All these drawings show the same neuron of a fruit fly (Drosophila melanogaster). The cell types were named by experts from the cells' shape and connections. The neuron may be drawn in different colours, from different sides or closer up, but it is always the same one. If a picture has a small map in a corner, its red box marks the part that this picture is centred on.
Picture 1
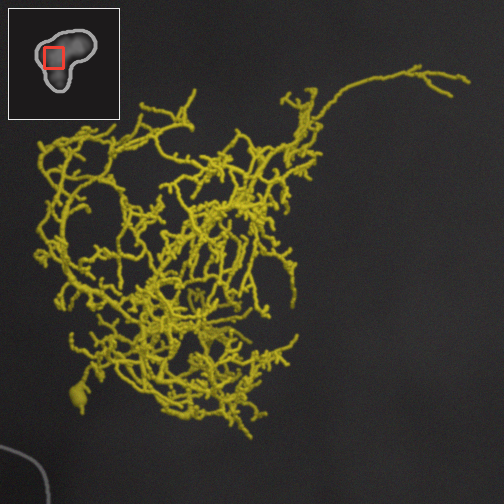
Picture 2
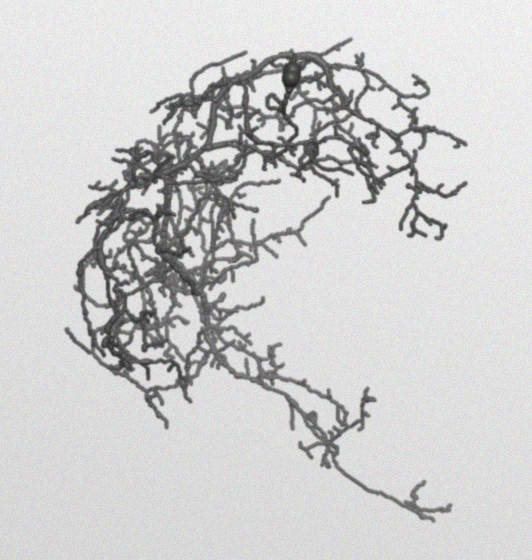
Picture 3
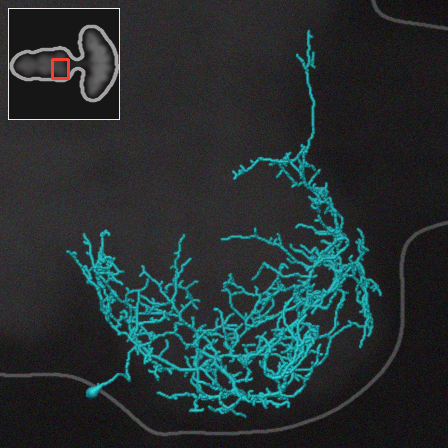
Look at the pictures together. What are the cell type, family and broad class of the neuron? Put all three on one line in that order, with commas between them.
IN20A.22A001, hemilineage 20A.22A, nerve-cord intrinsic neuron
